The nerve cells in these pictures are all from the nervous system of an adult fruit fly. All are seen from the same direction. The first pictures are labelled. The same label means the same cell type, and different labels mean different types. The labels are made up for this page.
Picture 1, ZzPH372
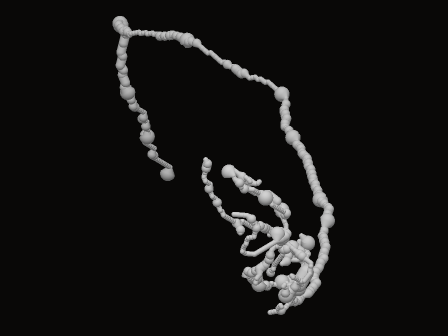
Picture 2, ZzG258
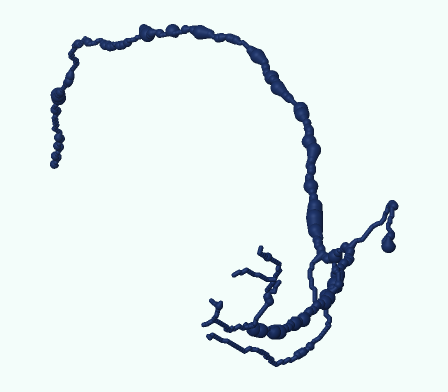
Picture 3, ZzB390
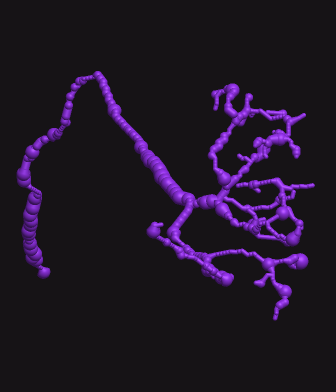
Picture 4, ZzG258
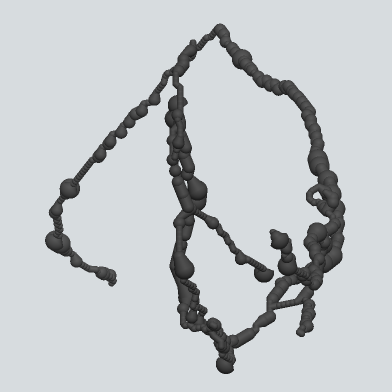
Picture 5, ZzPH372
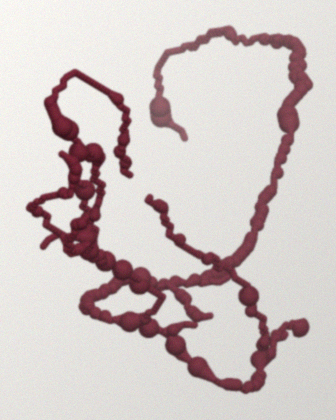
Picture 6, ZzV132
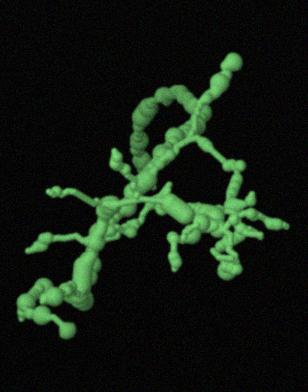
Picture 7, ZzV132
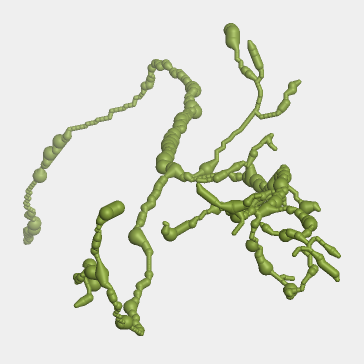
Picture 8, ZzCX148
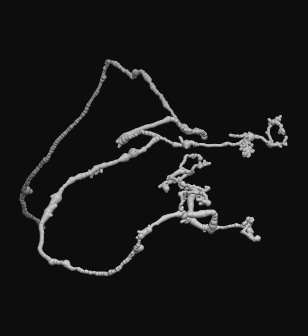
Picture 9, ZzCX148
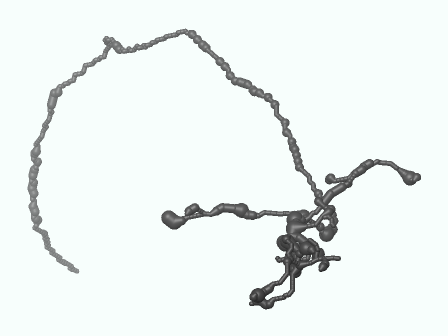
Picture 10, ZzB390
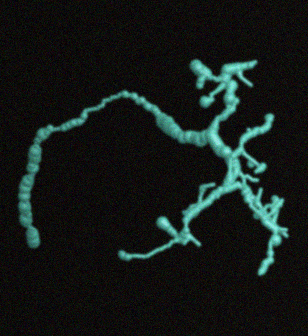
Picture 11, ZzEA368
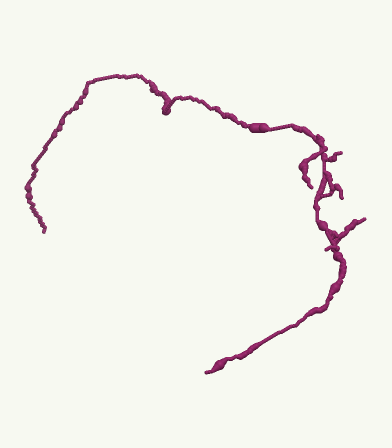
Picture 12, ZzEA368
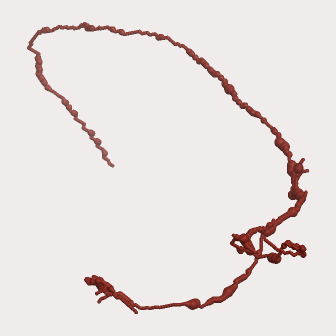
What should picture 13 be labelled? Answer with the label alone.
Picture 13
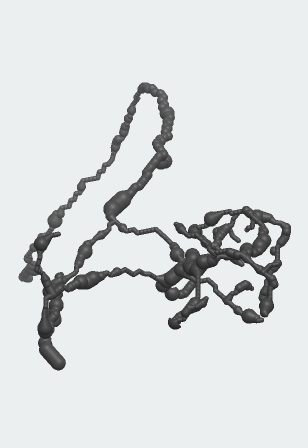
ZzV132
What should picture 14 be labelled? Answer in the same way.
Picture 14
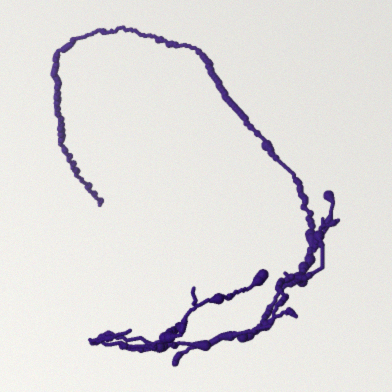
ZzEA368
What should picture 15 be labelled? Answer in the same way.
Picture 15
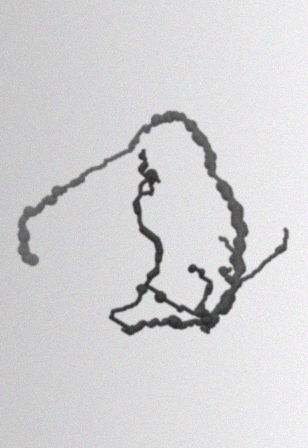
ZzG258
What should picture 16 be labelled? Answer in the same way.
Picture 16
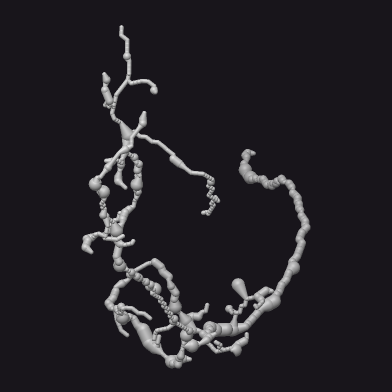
ZzPH372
